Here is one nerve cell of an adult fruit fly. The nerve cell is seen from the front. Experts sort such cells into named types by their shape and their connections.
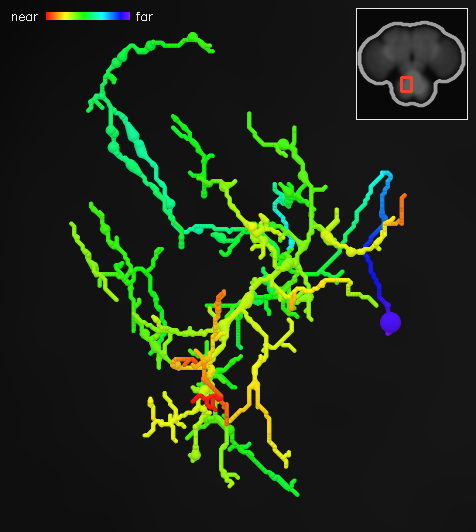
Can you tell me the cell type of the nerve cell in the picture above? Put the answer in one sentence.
The cell type is IN20A.22A067.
